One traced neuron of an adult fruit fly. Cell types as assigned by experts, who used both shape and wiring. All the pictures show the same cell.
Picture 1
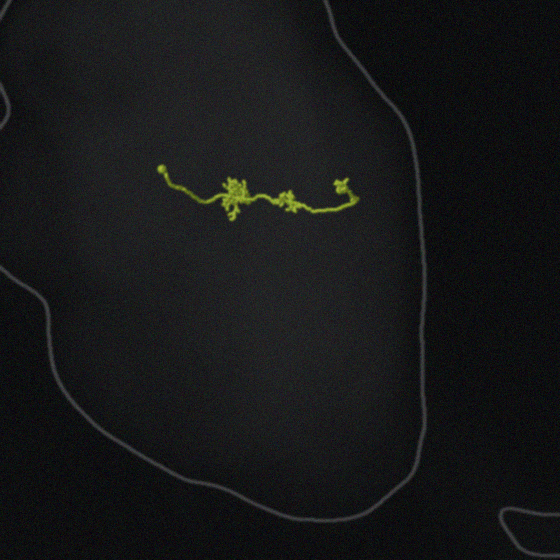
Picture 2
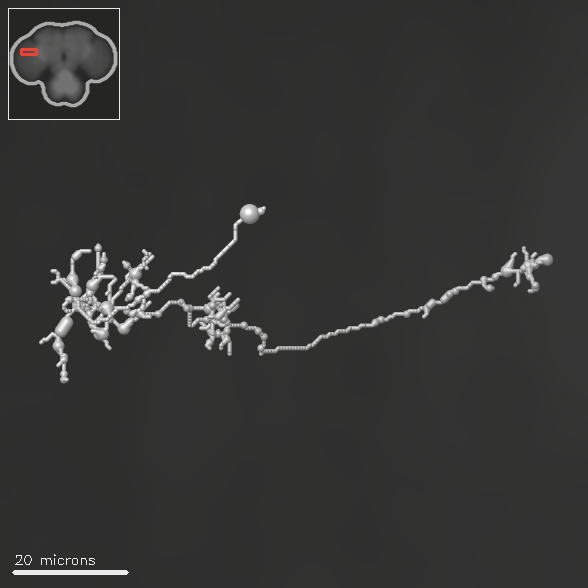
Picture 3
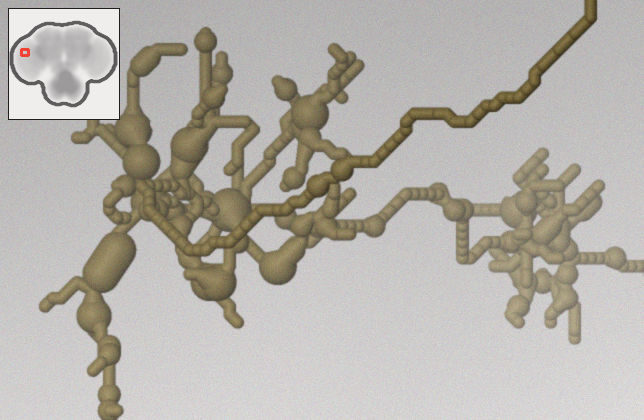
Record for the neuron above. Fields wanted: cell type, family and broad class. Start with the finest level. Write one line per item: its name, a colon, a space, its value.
cell type: Tm6
family: Tm
broad class: optic-lobe intrinsic neuron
